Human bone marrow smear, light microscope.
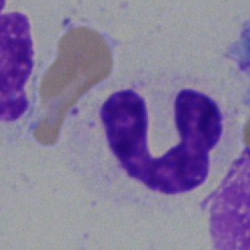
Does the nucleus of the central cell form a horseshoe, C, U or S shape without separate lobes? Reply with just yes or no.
Yes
